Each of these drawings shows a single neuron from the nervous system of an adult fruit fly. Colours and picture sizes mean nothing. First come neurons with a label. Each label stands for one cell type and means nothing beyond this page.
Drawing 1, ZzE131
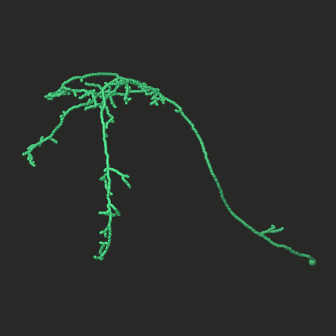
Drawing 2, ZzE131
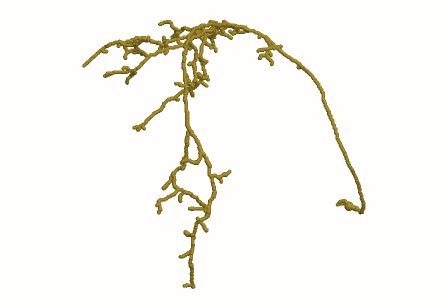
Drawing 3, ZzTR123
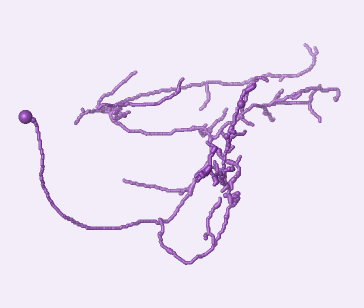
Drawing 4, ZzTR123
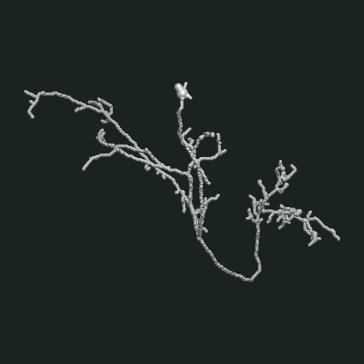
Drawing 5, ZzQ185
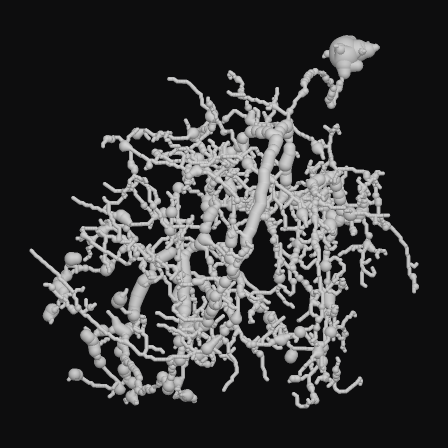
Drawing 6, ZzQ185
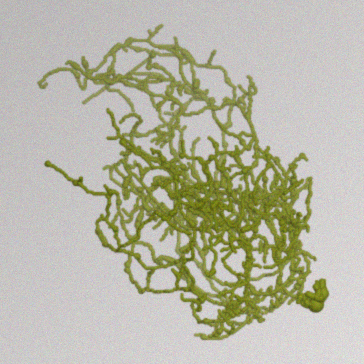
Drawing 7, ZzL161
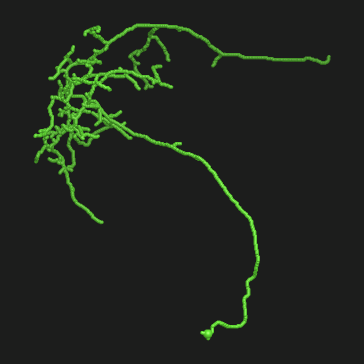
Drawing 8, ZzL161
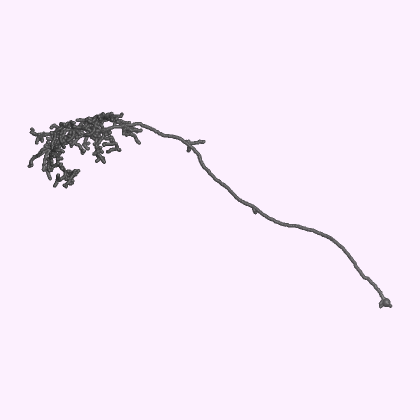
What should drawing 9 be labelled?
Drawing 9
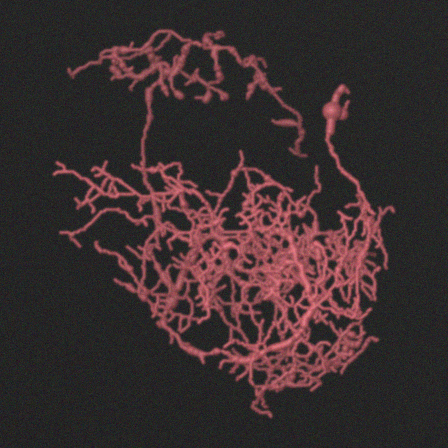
ZzQ185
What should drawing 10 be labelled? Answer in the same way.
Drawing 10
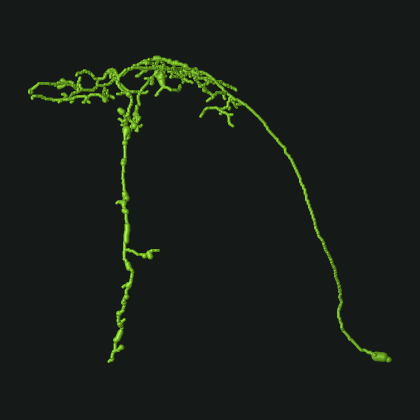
ZzE131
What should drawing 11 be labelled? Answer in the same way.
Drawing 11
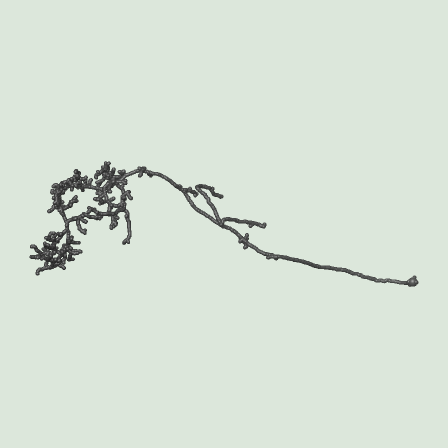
ZzL161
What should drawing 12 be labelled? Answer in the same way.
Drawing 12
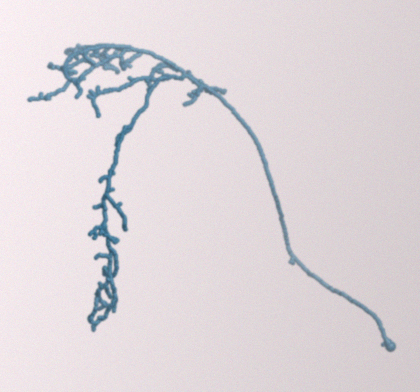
ZzE131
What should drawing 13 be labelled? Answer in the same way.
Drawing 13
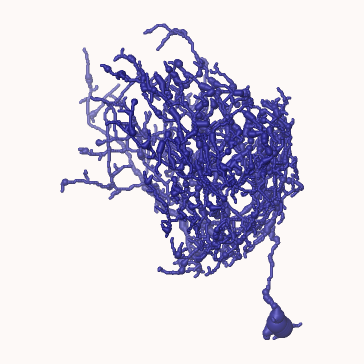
ZzQ185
